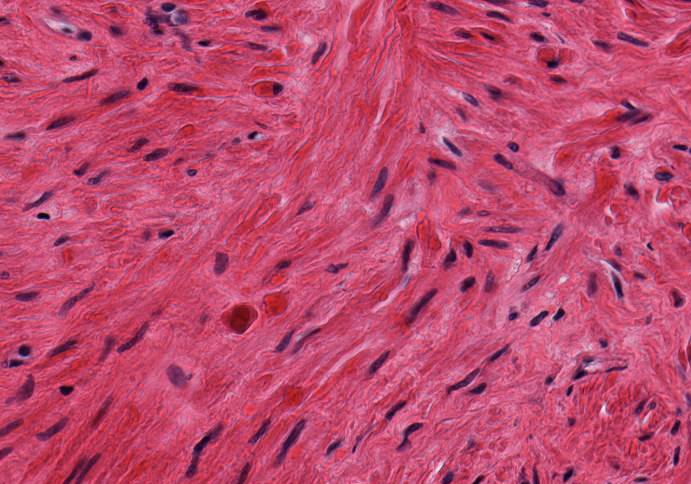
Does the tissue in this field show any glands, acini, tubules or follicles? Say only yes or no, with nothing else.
No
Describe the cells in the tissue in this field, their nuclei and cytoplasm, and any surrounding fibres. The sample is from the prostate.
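First, spindle cells form intersecting fascicles running in varying directions. Their nuclei are elongated and cigar-shaped, with blunt, rounded ends. Next, the cytoplasm: abundant, strongly eosinophilic, fibrillary. Last, a dense, round, deeply eosinophilic body with a dark rim lies left of centre in the lower half.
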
